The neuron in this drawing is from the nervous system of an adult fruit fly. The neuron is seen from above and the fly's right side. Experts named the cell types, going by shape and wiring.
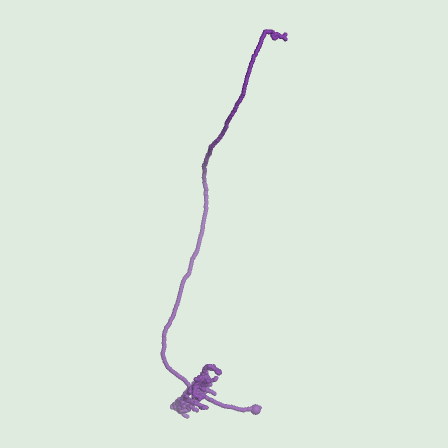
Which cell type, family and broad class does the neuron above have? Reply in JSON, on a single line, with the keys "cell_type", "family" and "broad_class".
{"cell_type": "MeTu3c", "family": "MeTu", "broad_class": "visual projection neuron"}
